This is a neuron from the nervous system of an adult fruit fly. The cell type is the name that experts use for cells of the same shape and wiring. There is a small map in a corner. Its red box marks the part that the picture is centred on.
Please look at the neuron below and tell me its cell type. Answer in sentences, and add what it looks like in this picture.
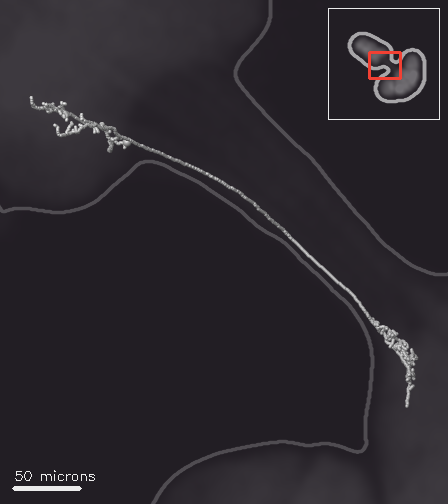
The cell type is AN16B078_c. Its broad class is ascending neuron. It runs through the neck, between the brain and the nerve cord. Its cell body lies at the upper left of the picture. By the scale bar it is about 300 microns wide in this view.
